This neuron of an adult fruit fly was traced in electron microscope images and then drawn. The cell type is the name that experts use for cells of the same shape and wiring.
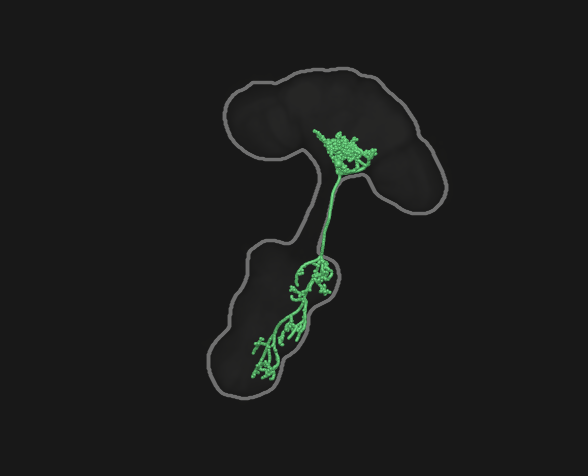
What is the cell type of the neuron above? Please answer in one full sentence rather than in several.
What this neuron is, by cell type, is DNg108.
